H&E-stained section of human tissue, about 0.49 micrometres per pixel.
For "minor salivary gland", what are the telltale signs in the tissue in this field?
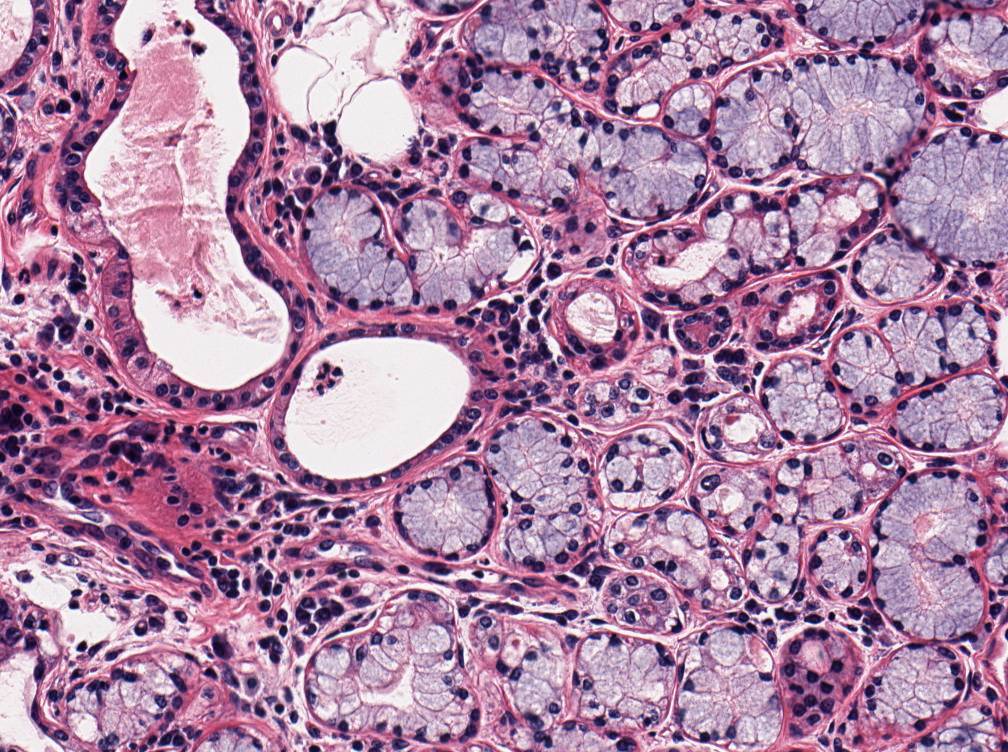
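Start with the acini in this minor salivary gland: most are built of cells with pale bluish-grey, foamy cytoplasm. Their nuclei are small and dark, pressed flat against the cell bases at the acinus edge.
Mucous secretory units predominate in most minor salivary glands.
On the left, dilated ducts are lined by cuboidal epithelium with dark nuclei.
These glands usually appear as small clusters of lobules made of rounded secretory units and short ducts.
You'll also see small dark round lymphocytes scattered through the stroma, thickest at the left of the field.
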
